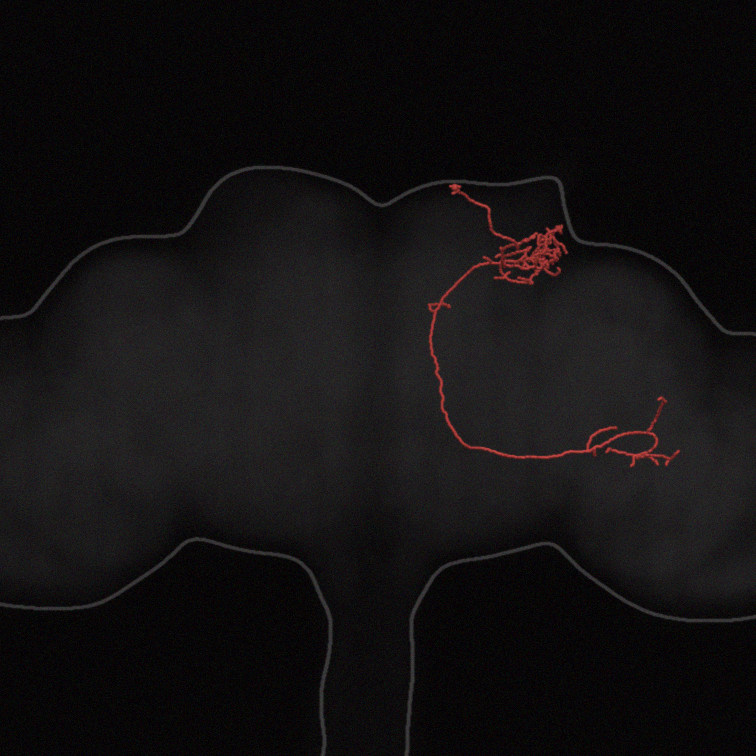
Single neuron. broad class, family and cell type: central-brain intrinsic neuron; hemilineage ALad1; M_adPNm8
